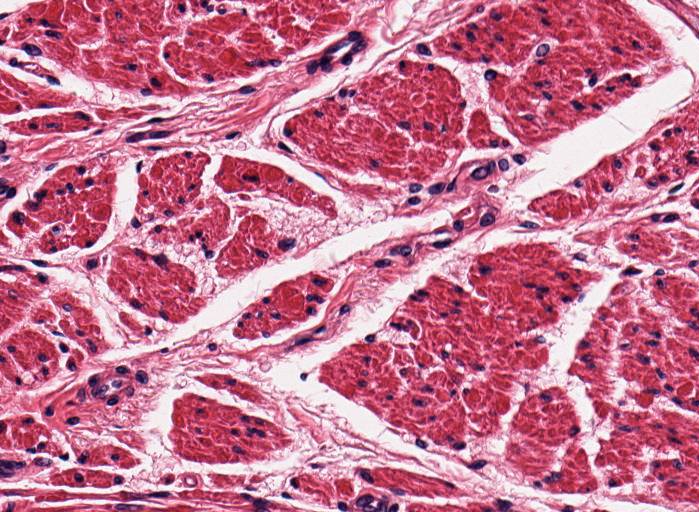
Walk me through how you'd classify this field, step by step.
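It is smooth muscle; most cells within its bundles are cut across, appearing as small rounded or polygonal profiles.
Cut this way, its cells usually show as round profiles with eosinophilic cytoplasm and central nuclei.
Here the cytoplasm stains deep red, and the nuclei are small, dark and rounded, many central in their profiles.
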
